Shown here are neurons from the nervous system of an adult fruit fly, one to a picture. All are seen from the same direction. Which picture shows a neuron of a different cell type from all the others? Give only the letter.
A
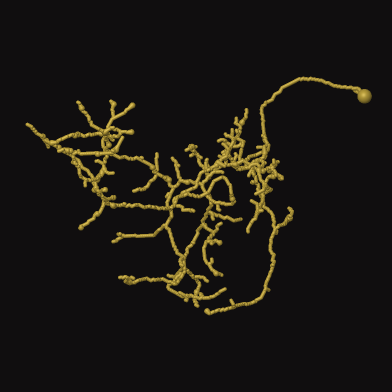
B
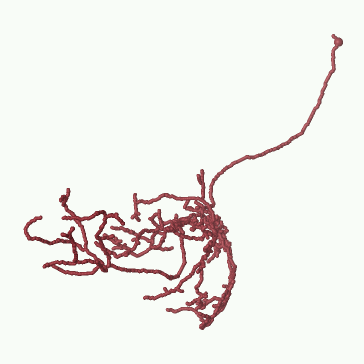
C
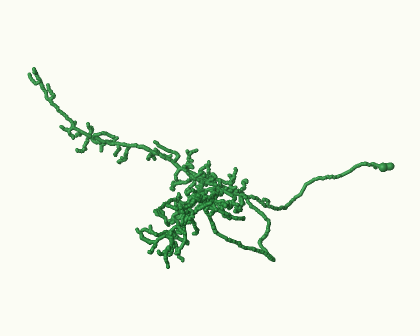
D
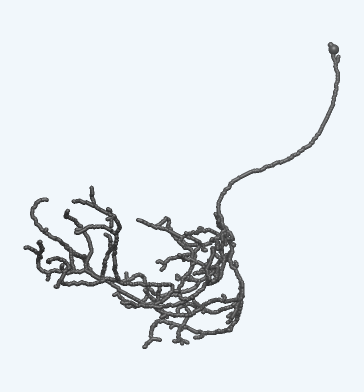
C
